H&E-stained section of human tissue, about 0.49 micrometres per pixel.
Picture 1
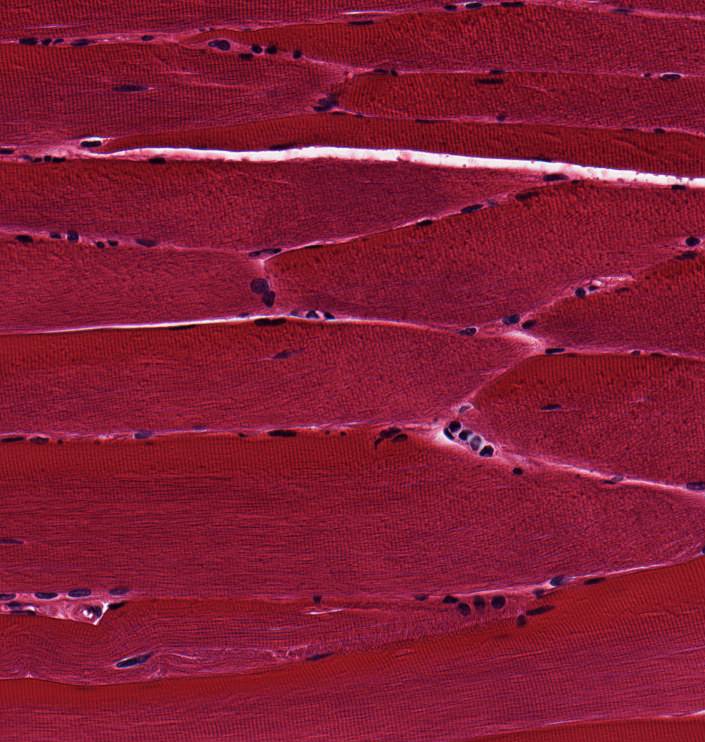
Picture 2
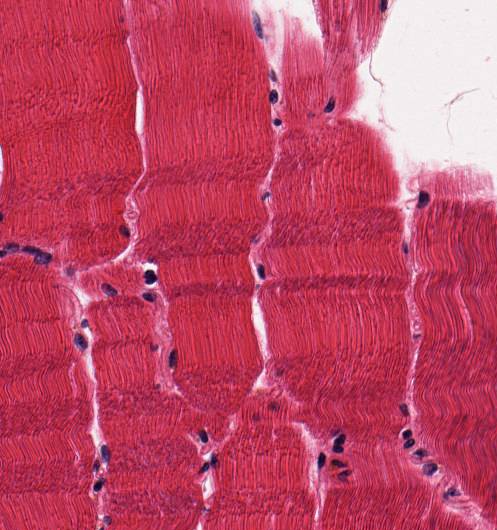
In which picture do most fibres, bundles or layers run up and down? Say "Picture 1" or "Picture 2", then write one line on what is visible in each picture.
Picture 2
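In picture 1: Long, parallel muscle fibres run roughly horizontally across the whole field.
In picture 2: The field is filled by broad parallel muscle fibres that run from top to bottom.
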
